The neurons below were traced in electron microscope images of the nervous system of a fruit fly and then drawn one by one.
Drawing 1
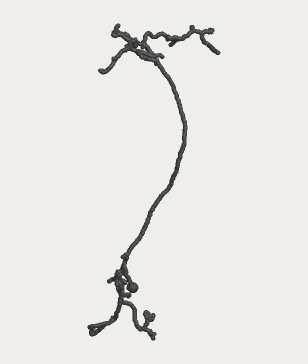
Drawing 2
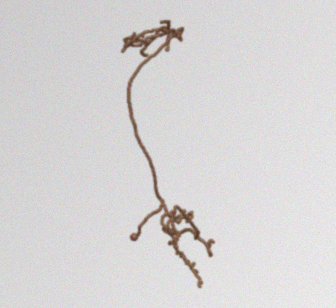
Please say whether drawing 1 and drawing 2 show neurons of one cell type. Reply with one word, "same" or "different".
same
